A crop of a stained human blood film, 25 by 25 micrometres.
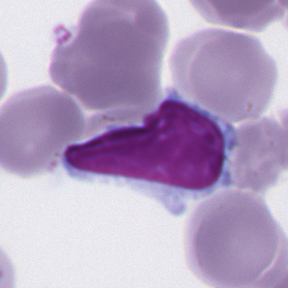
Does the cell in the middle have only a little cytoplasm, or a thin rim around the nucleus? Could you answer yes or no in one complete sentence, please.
Yes, there is only scant cytoplasm in this cell.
